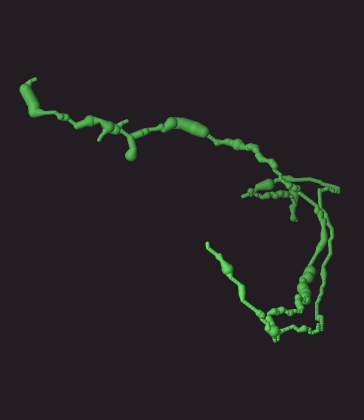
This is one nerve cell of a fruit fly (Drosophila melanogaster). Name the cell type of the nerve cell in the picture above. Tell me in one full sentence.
The nerve cell belongs to cell type aPhM1.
